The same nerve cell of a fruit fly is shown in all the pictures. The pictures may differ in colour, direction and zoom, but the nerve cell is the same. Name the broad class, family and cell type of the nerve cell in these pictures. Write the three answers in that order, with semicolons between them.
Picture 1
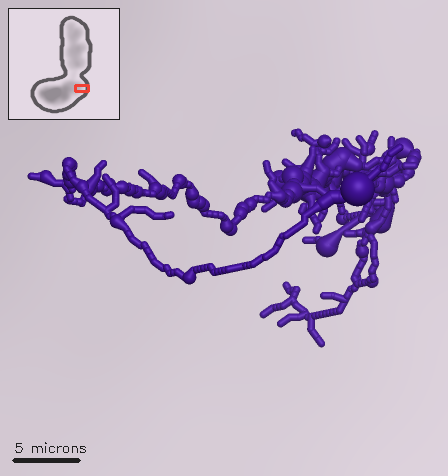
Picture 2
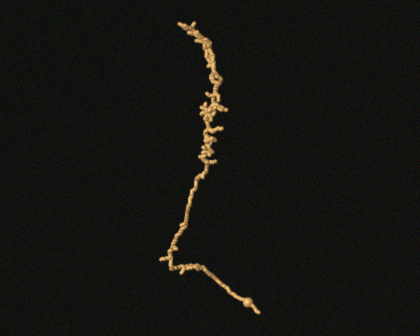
optic-lobe intrinsic neuron; Dm; Dm3c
